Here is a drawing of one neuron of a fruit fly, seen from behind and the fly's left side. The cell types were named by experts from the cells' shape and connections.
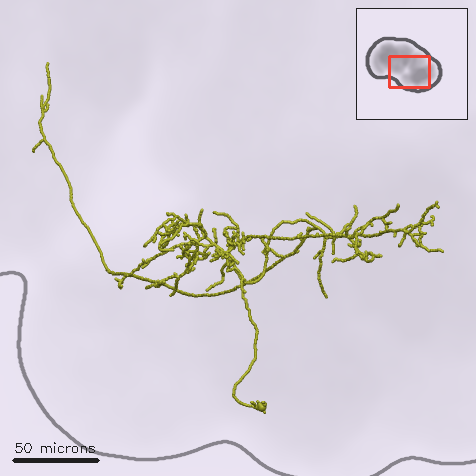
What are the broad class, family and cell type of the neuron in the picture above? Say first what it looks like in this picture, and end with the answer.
By the scale bar it is about 250 microns wide in this view. The picture shows dozens of branch ends. This is an ascending neuron. The family is hemilineage 06A. The cell type is AN06A018.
